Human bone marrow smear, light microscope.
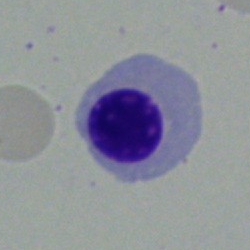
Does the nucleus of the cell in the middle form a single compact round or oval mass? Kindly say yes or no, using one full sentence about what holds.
Yes, its nucleus forms a single compact round or oval shape.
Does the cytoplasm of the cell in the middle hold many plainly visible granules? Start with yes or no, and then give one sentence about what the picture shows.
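No. No granules are visible in the cytoplasm.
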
